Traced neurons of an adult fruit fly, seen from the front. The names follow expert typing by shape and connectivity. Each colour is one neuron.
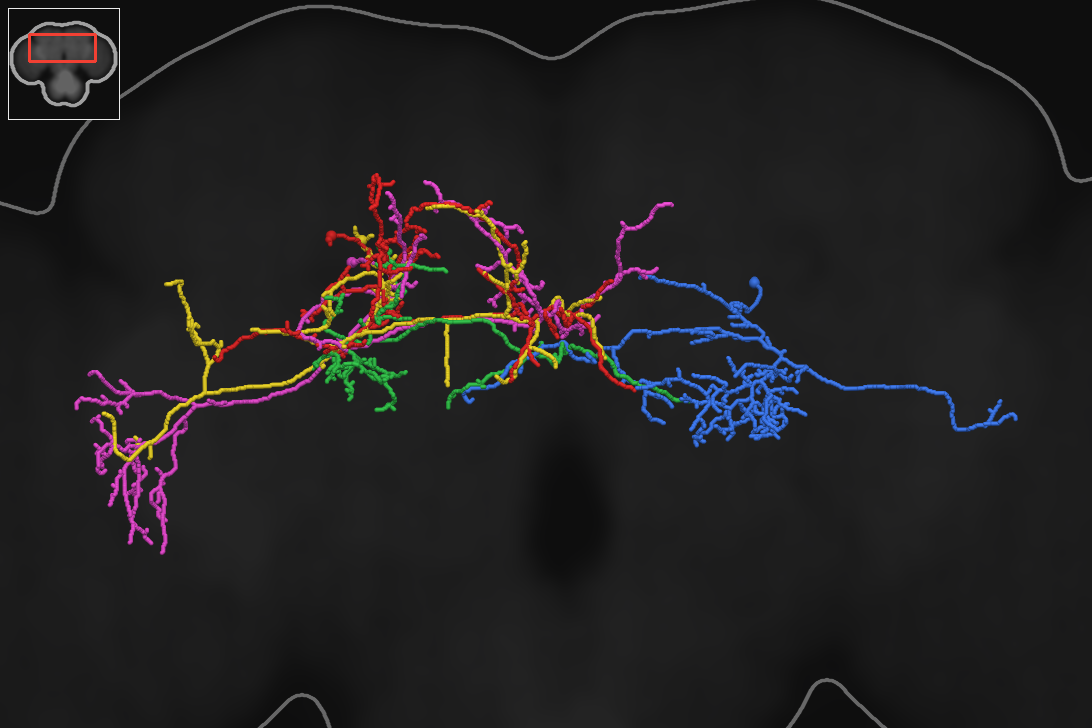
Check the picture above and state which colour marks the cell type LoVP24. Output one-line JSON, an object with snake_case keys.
{"colour": "magenta"}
